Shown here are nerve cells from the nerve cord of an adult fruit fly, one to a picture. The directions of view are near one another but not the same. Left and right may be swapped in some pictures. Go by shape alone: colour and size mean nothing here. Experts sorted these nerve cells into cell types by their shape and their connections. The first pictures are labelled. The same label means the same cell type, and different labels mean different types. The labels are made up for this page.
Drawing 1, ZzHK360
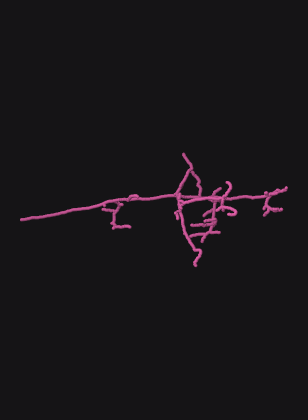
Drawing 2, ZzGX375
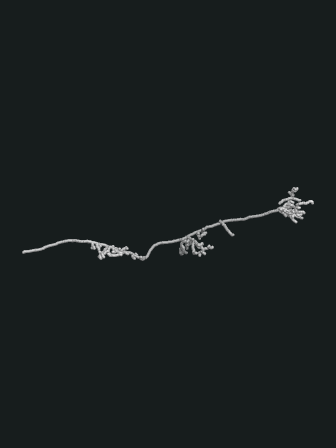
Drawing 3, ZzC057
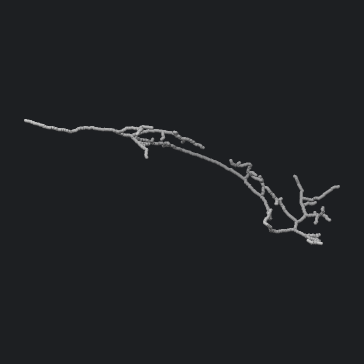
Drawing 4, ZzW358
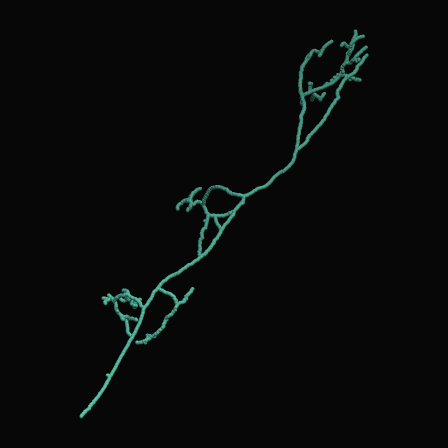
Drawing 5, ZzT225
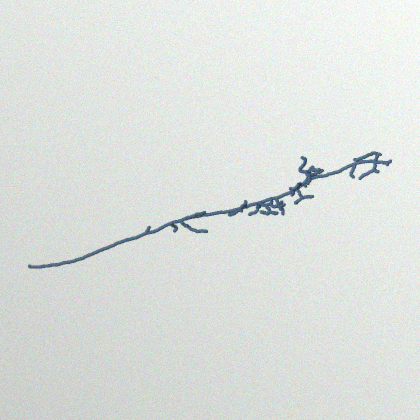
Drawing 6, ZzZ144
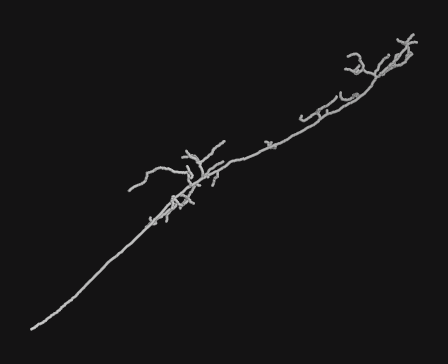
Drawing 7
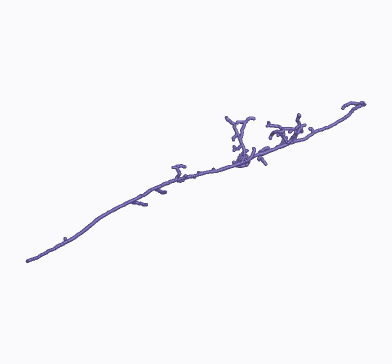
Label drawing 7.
ZzT225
